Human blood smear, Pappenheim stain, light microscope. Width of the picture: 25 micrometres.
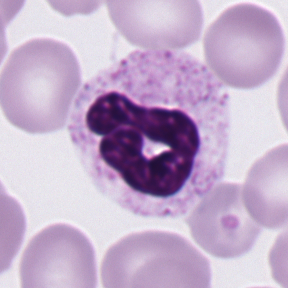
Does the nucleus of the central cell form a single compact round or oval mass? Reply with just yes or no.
No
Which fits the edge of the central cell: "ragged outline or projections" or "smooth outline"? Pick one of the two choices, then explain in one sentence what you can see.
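Smooth outline. The cell outline is round and smooth.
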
